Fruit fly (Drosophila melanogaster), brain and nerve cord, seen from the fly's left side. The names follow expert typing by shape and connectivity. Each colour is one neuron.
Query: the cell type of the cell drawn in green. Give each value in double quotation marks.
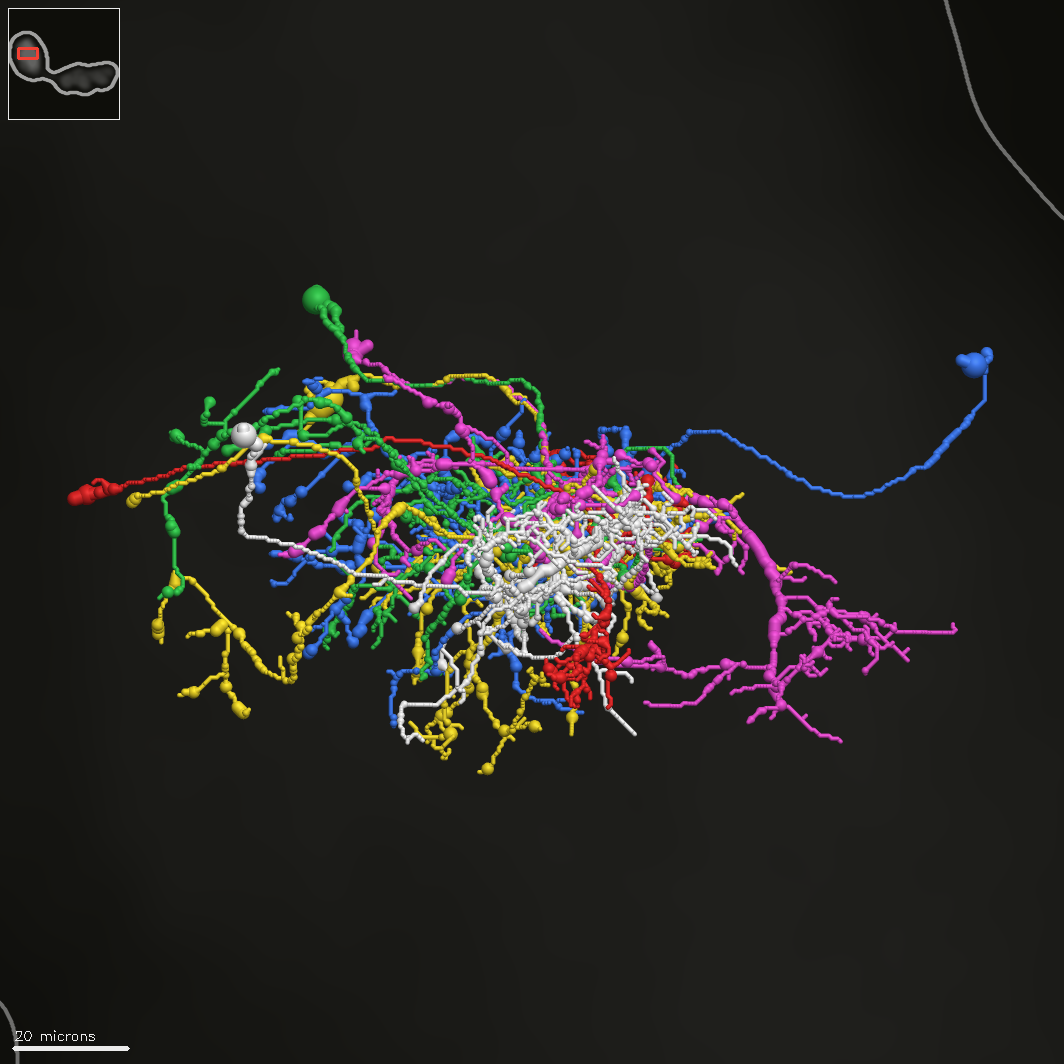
"PVLP049"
